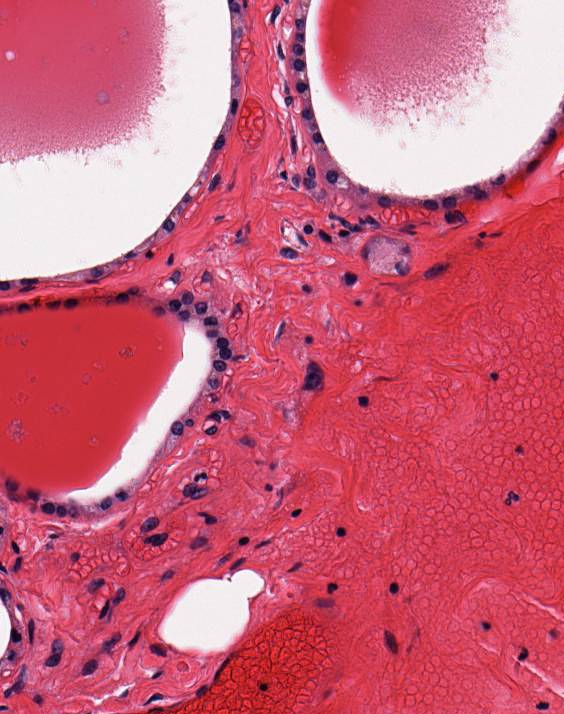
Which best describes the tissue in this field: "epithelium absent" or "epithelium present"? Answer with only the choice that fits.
Epithelium present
